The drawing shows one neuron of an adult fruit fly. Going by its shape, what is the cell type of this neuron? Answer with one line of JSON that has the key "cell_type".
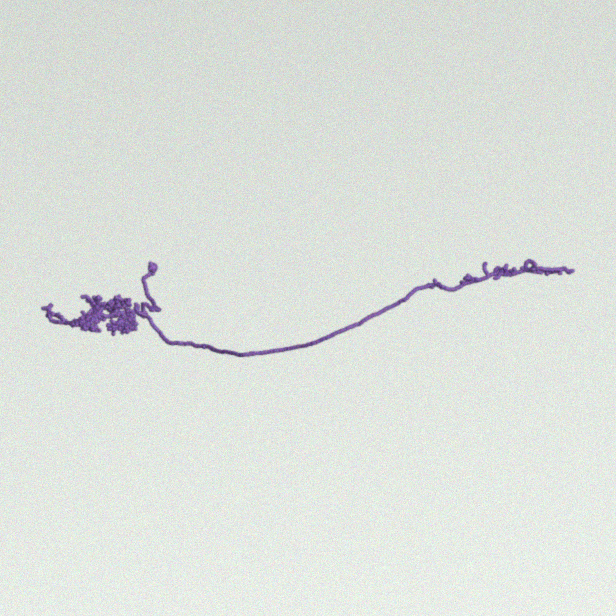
{"cell_type": "DNp33"}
